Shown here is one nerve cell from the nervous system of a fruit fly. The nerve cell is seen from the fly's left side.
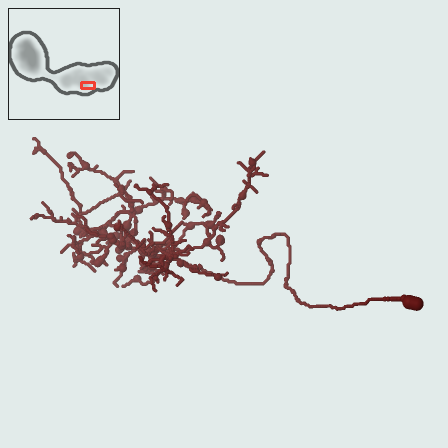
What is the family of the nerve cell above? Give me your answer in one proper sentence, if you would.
The family to which the nerve cell belongs is hemilineage 01B.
